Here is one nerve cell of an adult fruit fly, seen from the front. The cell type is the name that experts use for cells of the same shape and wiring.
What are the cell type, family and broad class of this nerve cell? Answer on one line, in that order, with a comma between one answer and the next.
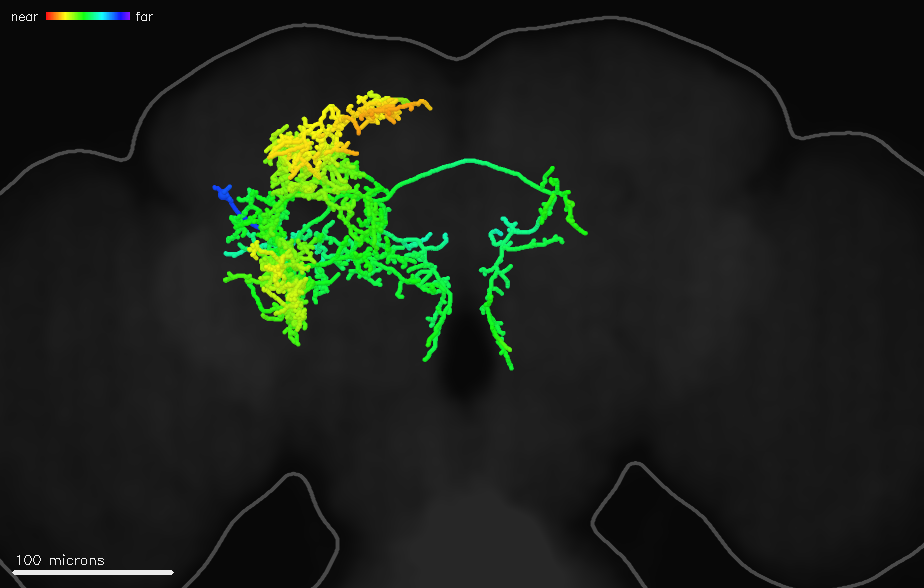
AVLP717m, hemilineage DL1_ventral, central-brain intrinsic neuron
